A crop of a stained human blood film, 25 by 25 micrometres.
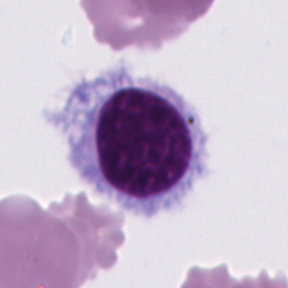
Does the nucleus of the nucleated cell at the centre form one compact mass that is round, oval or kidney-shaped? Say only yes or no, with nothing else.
Yes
